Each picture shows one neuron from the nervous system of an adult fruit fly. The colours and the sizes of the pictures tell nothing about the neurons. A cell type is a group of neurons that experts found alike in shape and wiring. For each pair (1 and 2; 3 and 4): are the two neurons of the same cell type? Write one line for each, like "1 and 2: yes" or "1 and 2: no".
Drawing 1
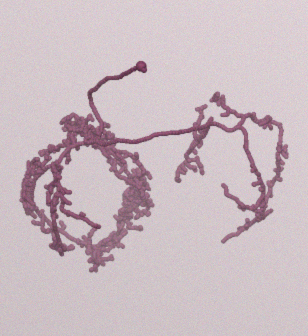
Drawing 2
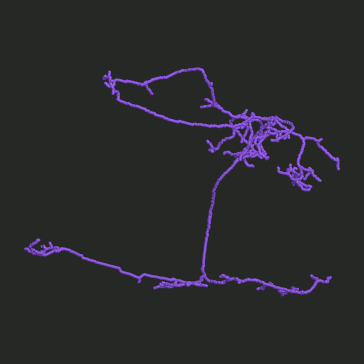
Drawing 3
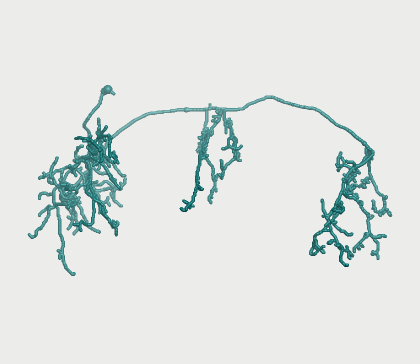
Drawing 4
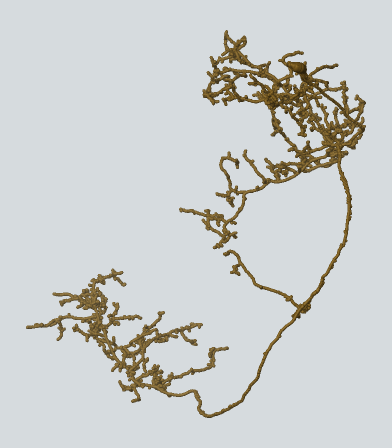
1 and 2: no
3 and 4: yes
